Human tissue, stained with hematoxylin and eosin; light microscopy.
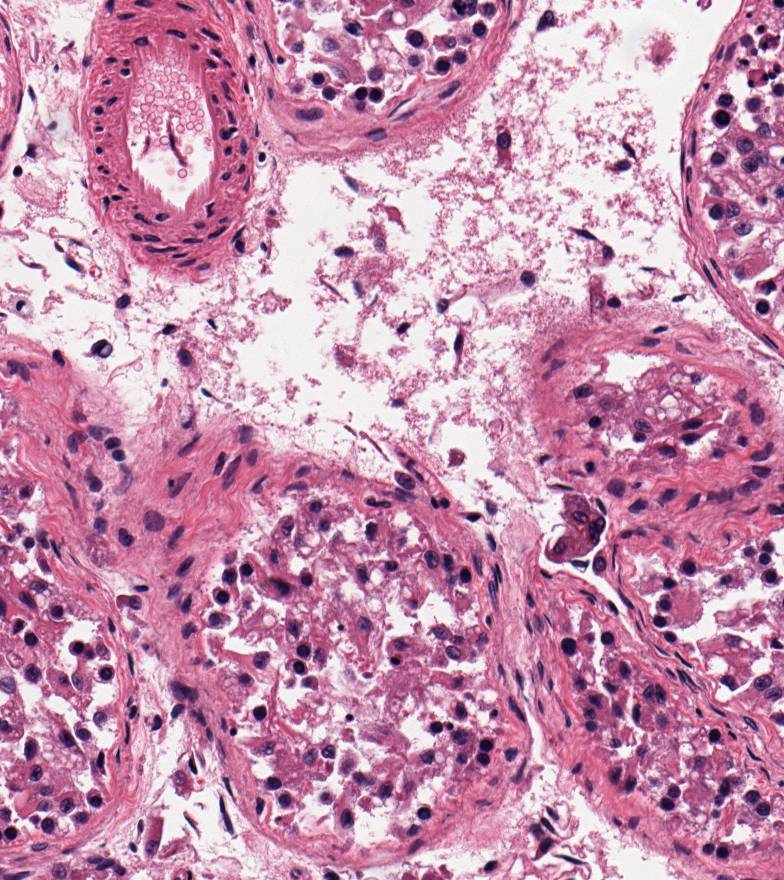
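Testis. Rounded tubular cross-sections ring the field around central loose interstitial tissue. Each tubule is bounded by a thick band of pink, wavy fibrous tissue with flattened, elongated nuclei. Loosely arranged cells with round, dark-staining nuclei fill the tubules; many have pale cytoplasm with small clear vacuoles.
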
